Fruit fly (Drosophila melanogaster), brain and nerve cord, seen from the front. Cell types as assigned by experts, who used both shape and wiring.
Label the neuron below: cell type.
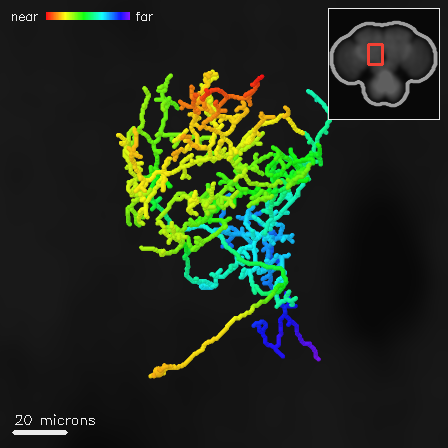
LAL127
